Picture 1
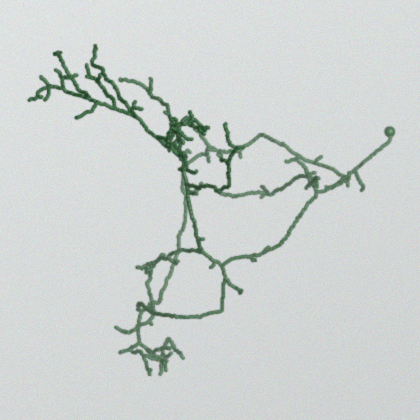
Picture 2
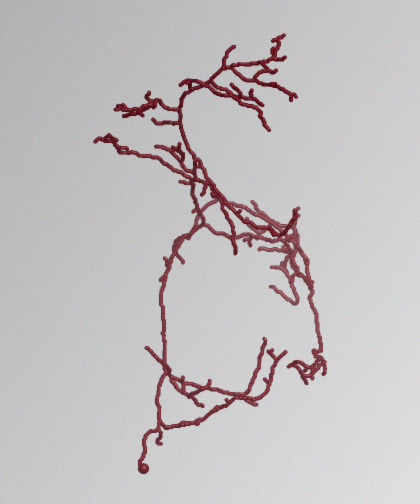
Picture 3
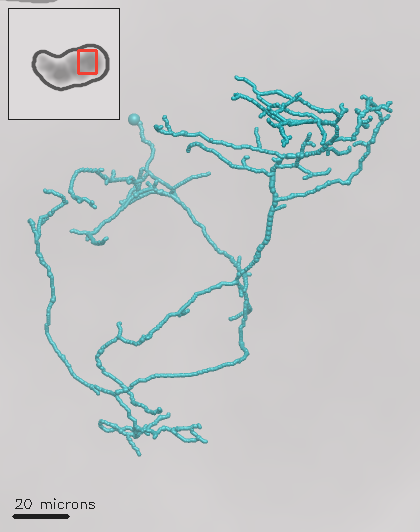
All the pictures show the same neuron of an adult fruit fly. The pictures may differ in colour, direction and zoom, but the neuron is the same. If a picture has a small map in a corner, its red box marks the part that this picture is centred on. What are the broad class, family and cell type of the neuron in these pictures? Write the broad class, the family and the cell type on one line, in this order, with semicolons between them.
central-brain intrinsic neuron; hemilineage SMPpv2_ventral; SIP135m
